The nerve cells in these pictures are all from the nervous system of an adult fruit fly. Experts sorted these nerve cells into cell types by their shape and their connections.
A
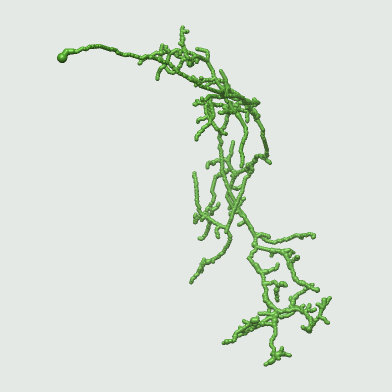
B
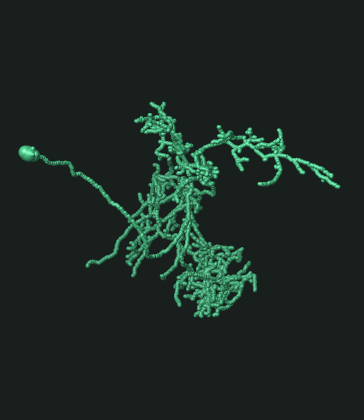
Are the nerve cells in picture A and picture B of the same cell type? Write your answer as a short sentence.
They are of different cell types.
